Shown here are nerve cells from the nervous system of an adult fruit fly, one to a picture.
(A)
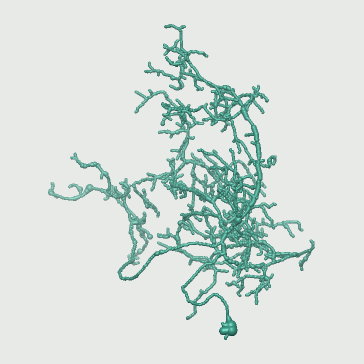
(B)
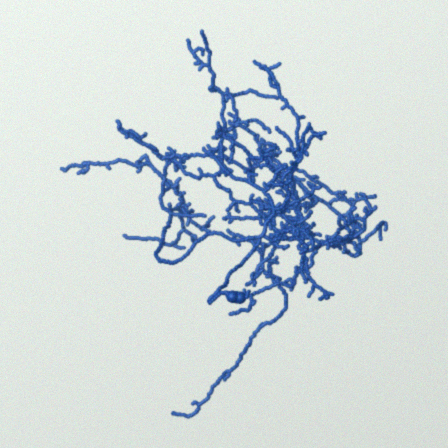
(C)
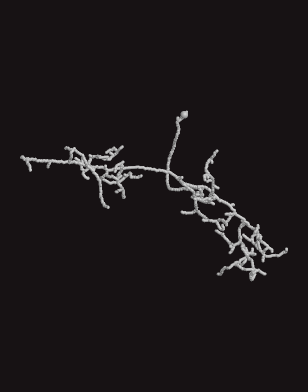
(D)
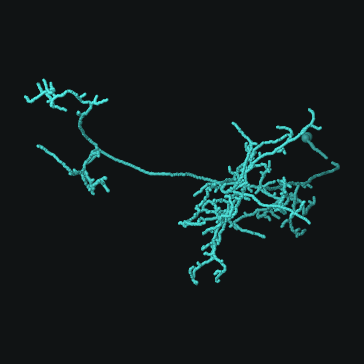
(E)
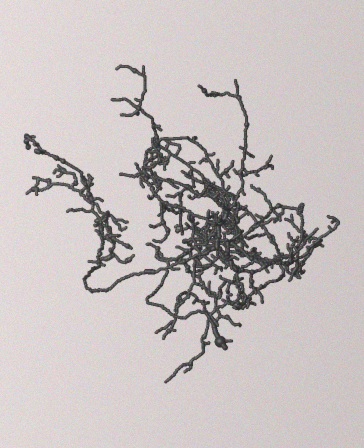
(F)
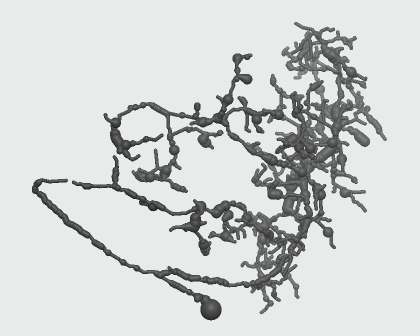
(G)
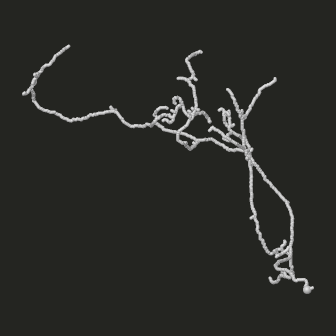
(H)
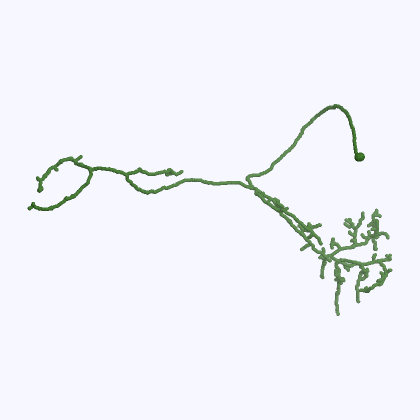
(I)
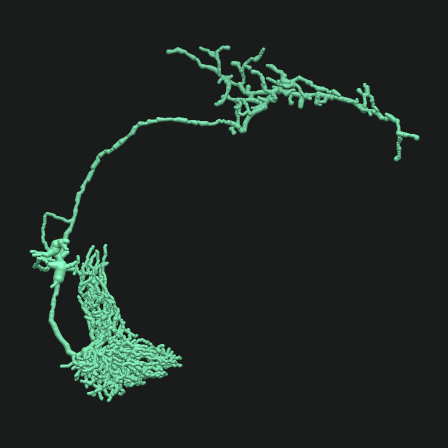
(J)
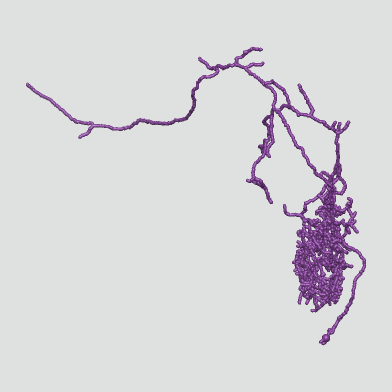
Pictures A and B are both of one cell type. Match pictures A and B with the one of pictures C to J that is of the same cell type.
E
